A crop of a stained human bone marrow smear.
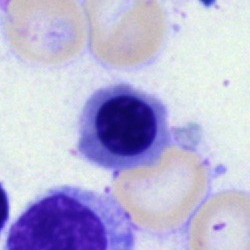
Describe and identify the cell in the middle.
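The nucleus lies off-centre, toward the upper right, and its chromatin is dark and densely packed. The cytoplasm is pale blue-violet and forms a wider rim on the left and lower side than on the upper right. This cell is an erythroblast.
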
